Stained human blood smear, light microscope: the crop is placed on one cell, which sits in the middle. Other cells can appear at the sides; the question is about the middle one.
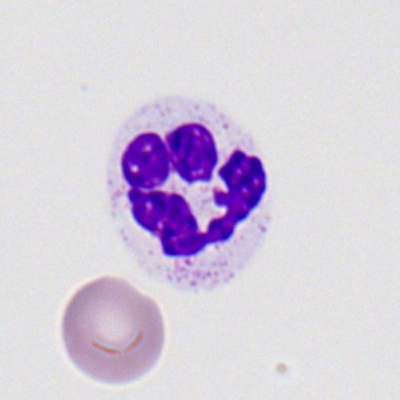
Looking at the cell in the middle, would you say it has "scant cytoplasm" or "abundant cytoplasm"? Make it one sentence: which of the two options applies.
In this cell, the cytoplasm is plentiful.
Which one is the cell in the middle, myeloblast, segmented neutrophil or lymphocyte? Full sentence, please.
The crop's centre is taken up by a segmented neutrophil.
